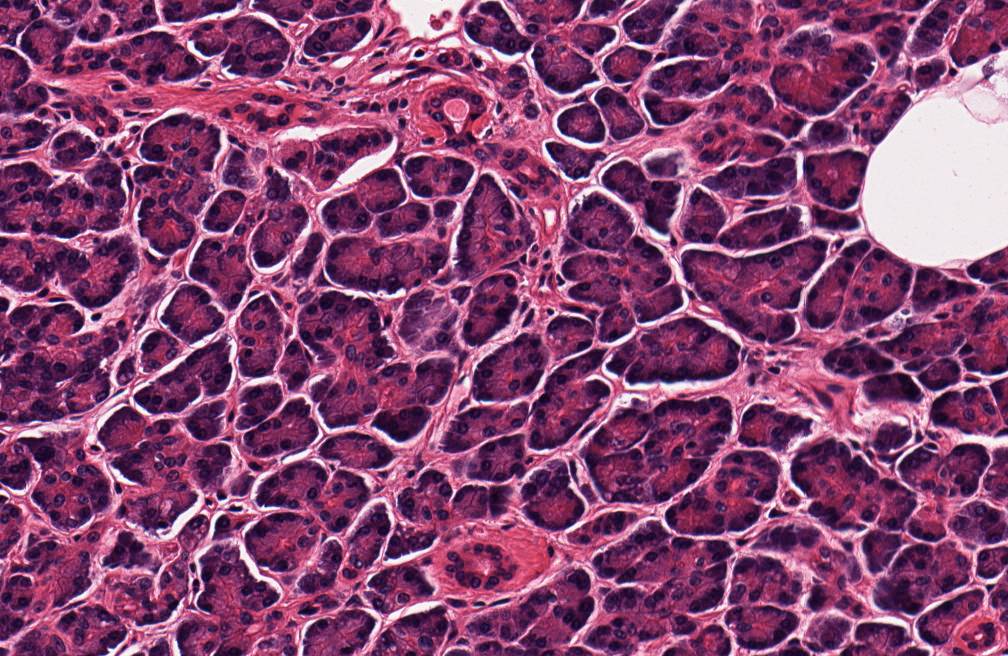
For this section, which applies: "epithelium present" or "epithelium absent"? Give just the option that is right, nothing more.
Epithelium present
